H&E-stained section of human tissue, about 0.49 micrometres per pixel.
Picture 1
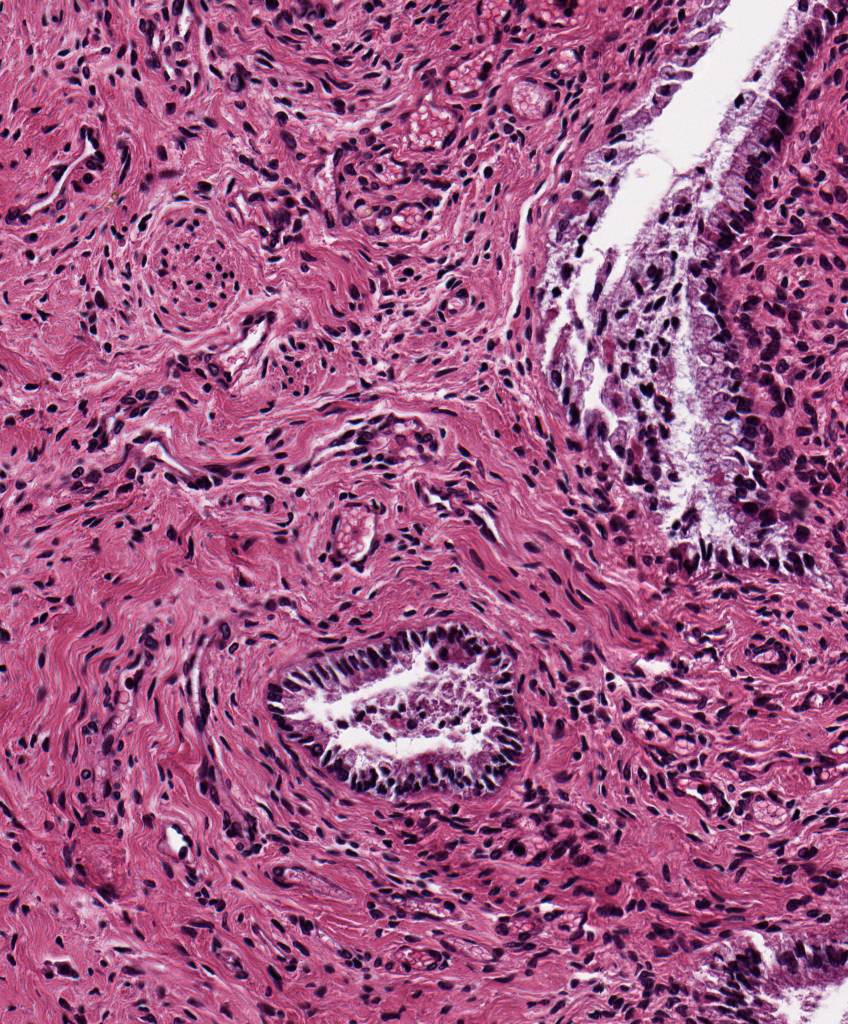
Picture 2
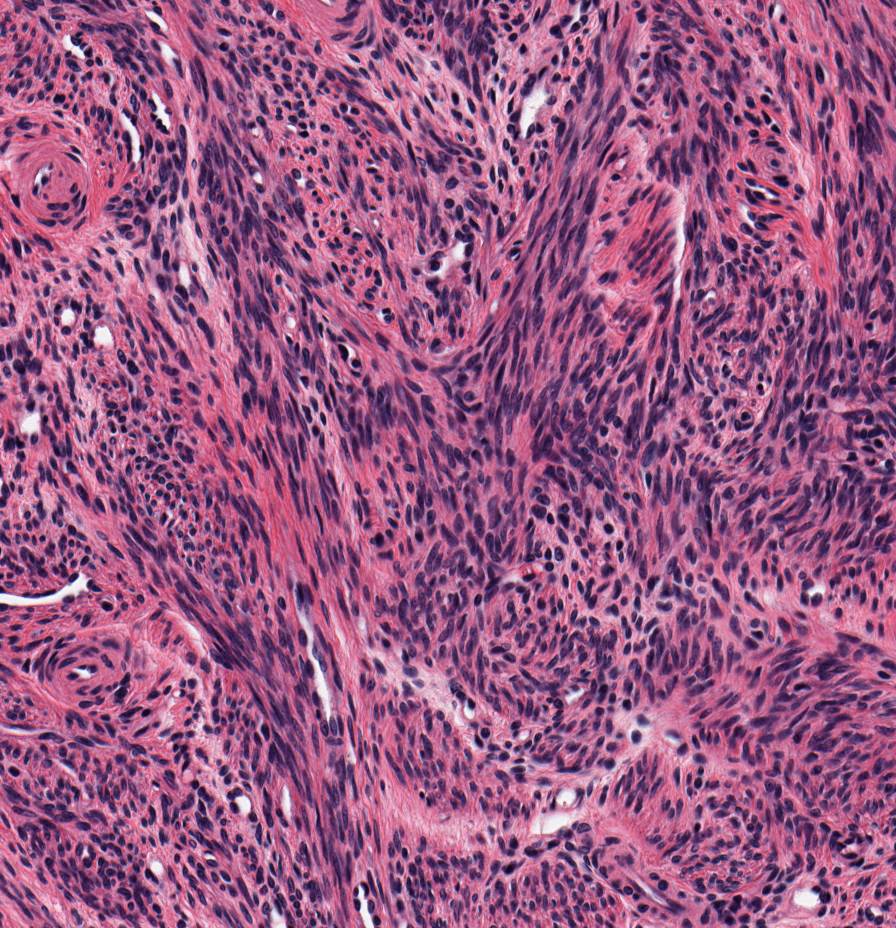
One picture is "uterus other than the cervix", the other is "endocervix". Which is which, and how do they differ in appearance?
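Quick answer: endocervix in picture 1, uterus other than the cervix in picture 2. Picture 1 is mostly dense stroma of spindle cells and wavy pink collagen, and epithelium only turns up at the lower centre and the right edge. Up at the upper right a strip of columnar epithelium runs diagonally along an empty white cleft, and around the lower-centre gland the spindle cells and collagen wrap concentrically. There's also a round whorl of concentric spindle cells in the upper left. Picture 2 has spindle cells in intersecting fascicles heading in many directions, with mostly elongated, dark nuclei. It has concentric whorls too, around pale pink centres at the upper left and lower left, plus small slit-like empty spaces all over.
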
